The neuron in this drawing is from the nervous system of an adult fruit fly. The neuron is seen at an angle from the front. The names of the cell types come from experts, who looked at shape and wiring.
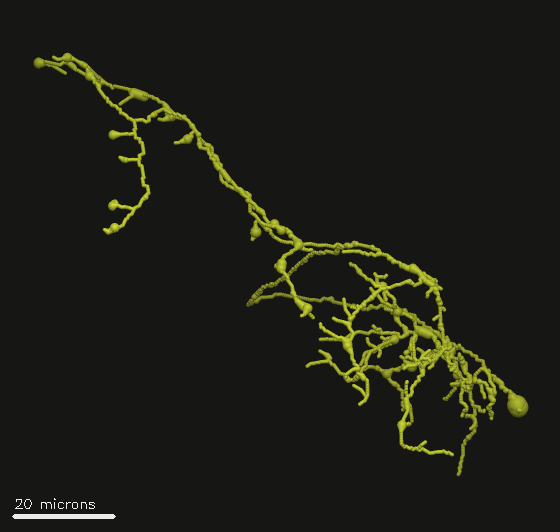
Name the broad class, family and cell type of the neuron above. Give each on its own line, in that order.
central-brain intrinsic neuron
hemilineage LHp2
LHPV6d1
